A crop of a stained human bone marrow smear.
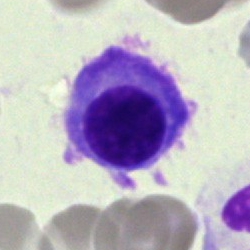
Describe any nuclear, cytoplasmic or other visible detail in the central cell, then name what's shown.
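The nucleus lies off-centre, displaced toward the lower part of the cell. Chromatin is dark purple, fairly dense, with only faint coarse mottling. The blue-purple cytoplasmic rim is moderate, widest above the nucleus. Small pale purple blebs and tags project all around. Answer: plasma cell.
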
